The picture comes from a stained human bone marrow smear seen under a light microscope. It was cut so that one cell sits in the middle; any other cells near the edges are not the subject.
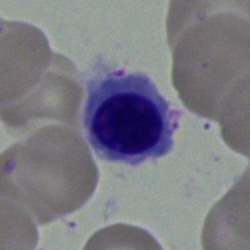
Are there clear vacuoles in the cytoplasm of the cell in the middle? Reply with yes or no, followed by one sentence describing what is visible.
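No. No vacuoles are seen in the cytoplasm.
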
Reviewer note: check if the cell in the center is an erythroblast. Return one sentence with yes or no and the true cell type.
Yes, the cell shown centrally is an erythroblast.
